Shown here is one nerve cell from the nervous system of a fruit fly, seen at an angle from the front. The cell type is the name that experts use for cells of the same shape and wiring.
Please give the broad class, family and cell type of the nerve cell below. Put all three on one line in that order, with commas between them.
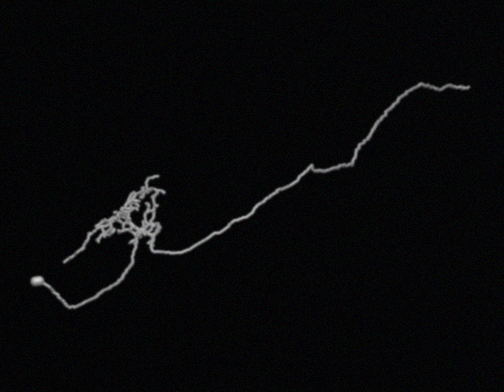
nerve-cord intrinsic neuron, hemilineage 10B, IN10B050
